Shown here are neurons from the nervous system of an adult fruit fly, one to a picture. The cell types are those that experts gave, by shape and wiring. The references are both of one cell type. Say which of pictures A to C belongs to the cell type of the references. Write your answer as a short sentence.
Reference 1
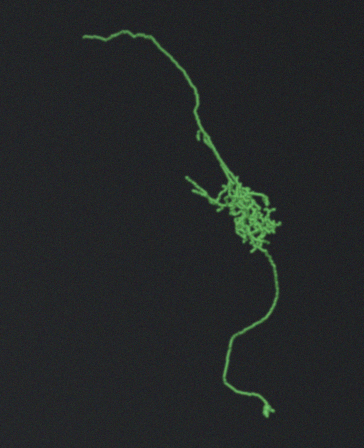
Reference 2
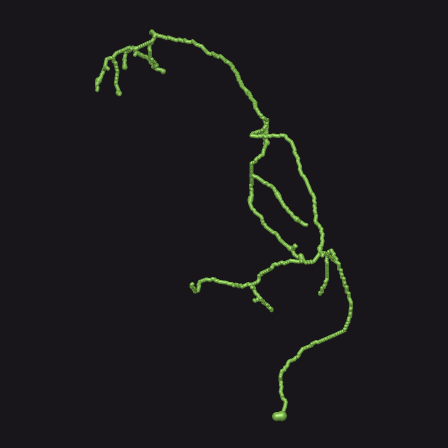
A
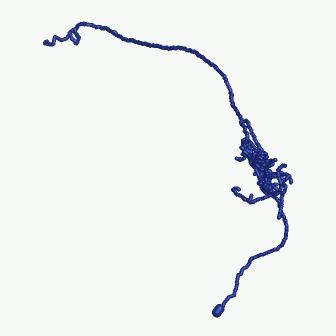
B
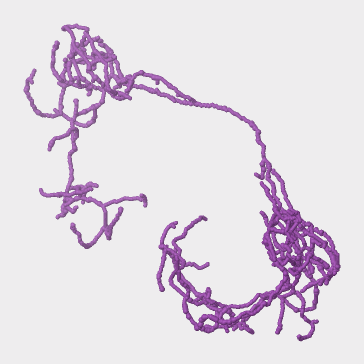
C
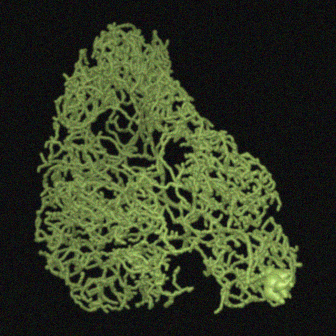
The neuron in picture A is of the same cell type.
